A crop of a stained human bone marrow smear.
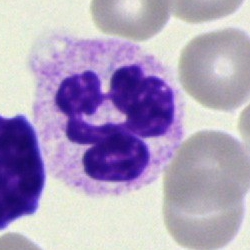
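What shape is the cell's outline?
Roughly round.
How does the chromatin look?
Dark purple and coarsely clumped.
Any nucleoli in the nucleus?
None are visible.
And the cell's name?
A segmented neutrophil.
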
